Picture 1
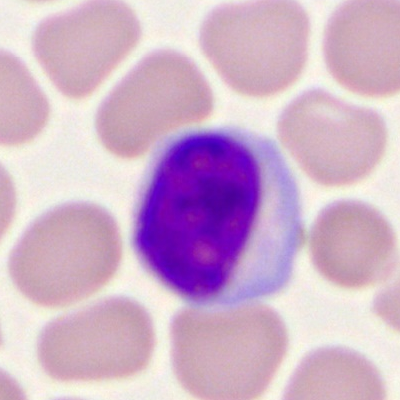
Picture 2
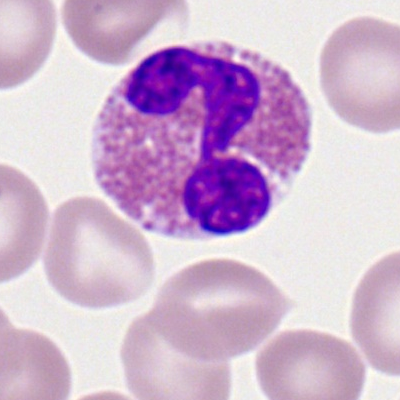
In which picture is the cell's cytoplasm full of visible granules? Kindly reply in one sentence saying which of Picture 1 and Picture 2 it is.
The cell in picture 2 has many visible granules in its cytoplasm.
